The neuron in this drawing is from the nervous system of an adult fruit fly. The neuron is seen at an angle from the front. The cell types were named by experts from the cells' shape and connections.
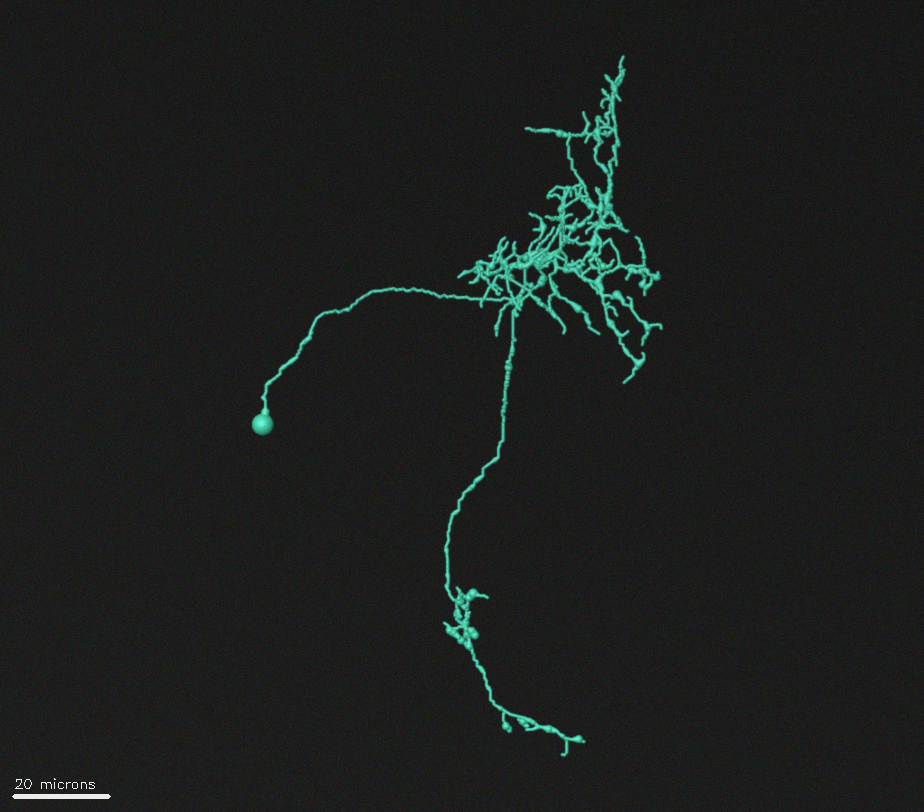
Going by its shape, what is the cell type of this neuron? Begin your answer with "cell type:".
cell type: CRE018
